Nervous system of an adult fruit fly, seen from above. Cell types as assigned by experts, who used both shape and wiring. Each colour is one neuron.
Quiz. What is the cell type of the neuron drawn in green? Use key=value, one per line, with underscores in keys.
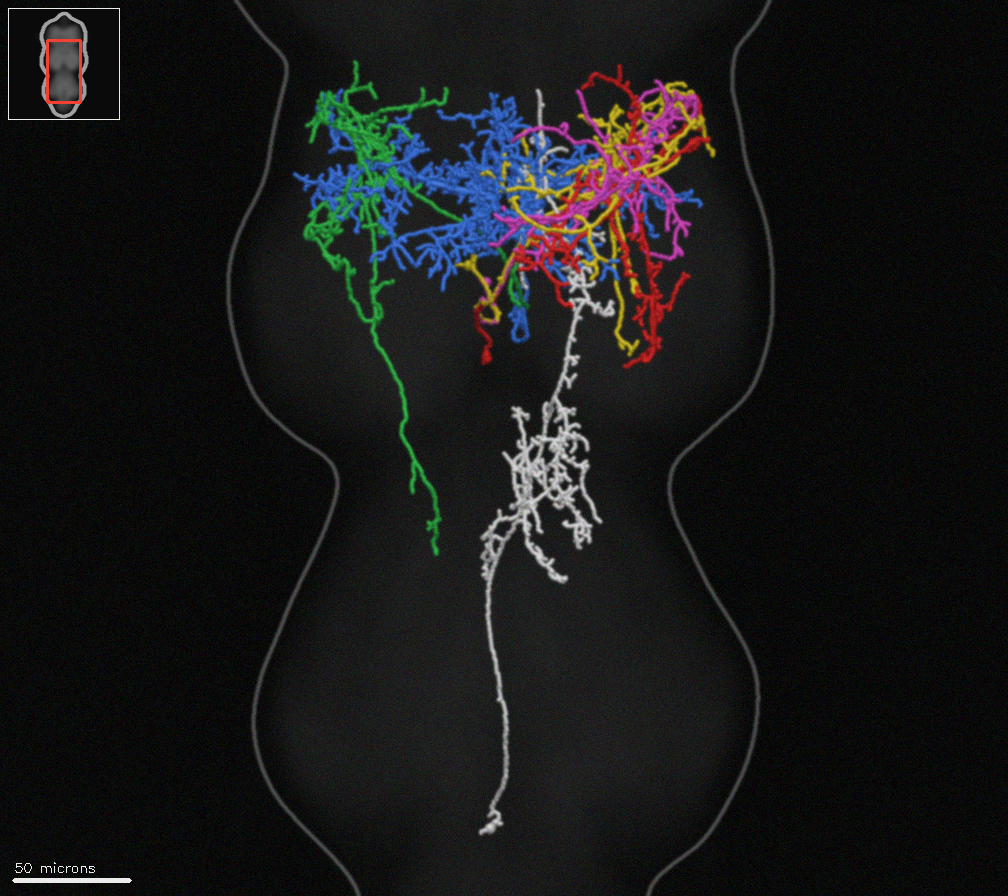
cell_type=IN06B074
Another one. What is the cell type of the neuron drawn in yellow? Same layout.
cell_type=IN06B066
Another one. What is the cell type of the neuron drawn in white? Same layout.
cell_type=IN06B053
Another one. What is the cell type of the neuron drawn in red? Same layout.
cell_type=IN06B069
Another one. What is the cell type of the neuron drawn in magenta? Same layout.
cell_type=IN06B079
